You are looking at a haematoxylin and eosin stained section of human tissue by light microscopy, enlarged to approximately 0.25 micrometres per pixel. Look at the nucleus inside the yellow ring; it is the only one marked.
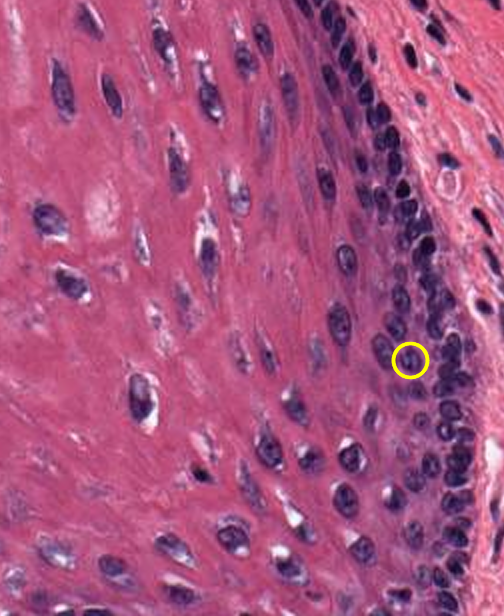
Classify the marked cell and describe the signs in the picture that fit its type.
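Squamous epithelial cell. The nucleus is about the same size as the crowded nuclei right next to it, and smaller than the large, paler oval nuclei in the layers further to the left. Only a thin rim of pink cytoplasm surrounds the nucleus, and the cell's own outline cannot be made out clearly.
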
